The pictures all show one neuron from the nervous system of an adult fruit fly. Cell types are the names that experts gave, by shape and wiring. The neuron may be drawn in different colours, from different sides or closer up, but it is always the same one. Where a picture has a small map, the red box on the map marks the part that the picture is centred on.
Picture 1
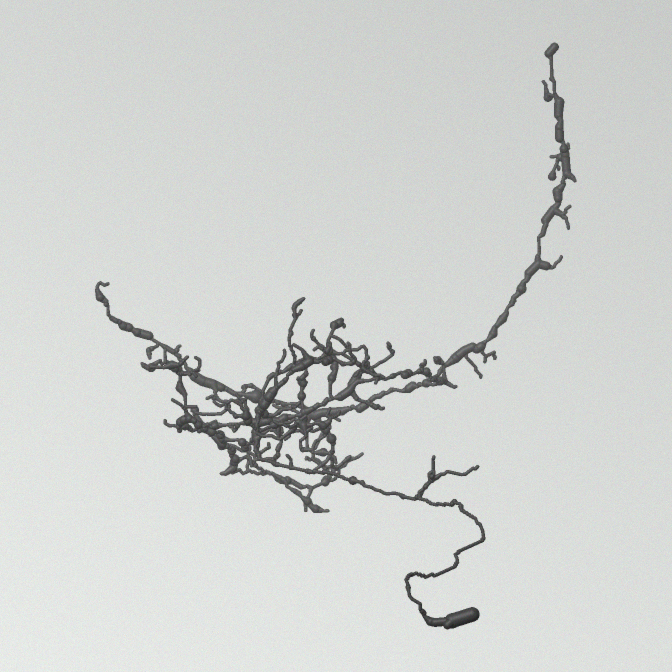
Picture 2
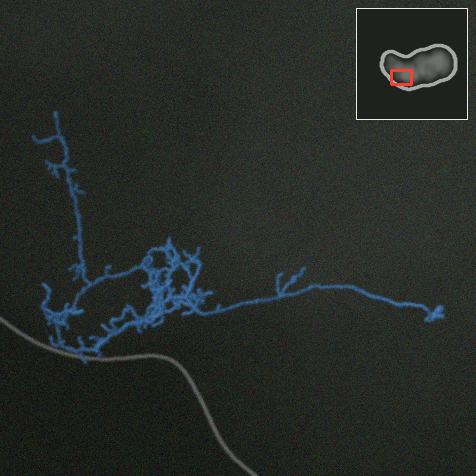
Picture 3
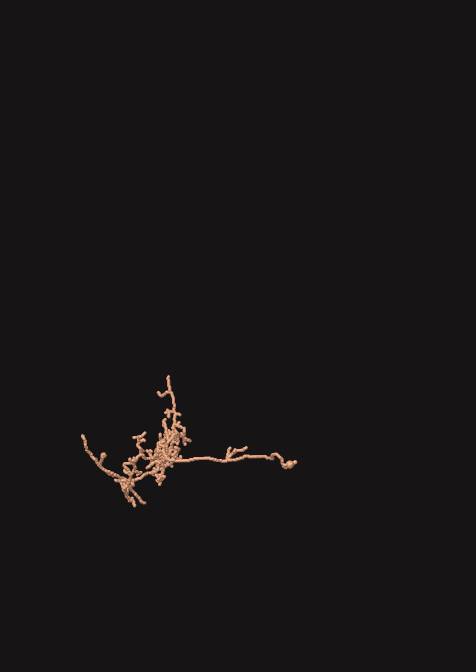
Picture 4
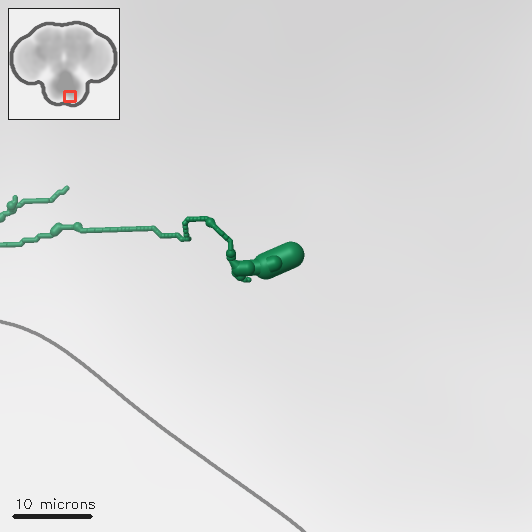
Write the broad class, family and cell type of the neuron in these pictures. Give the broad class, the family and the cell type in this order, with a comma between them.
nerve-cord intrinsic neuron, hemilineage 14A, IN14A022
